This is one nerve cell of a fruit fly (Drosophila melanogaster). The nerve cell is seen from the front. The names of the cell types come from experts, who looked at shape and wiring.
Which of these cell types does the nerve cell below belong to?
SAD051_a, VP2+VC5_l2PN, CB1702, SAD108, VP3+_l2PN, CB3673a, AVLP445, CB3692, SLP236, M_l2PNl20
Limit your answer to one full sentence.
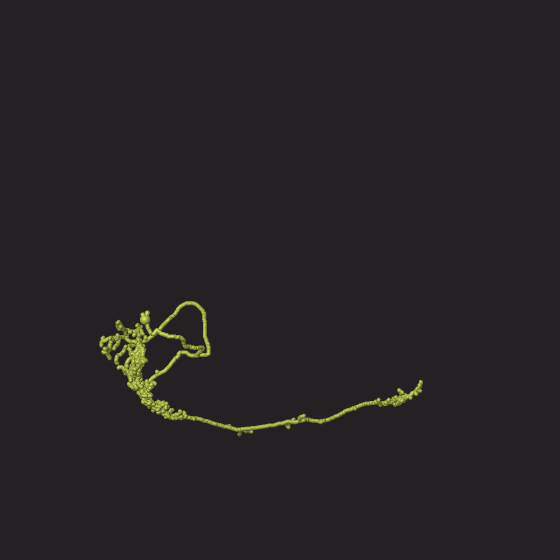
Included in the cell type SAD108 is this nerve cell.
